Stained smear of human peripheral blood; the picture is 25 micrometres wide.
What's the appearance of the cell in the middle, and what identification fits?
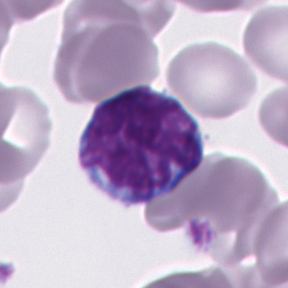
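Outline first: roughly round, about 11 micrometres across. Next, the nucleus: about 10 micrometres across, filling about 80% of the cell's area, with dark purple, coarsely clumped chromatin. Then the cytoplasm: a narrow rim, widest along the lower edge, showing no coarse granules. Last, the name: this is a typical lymphocyte.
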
